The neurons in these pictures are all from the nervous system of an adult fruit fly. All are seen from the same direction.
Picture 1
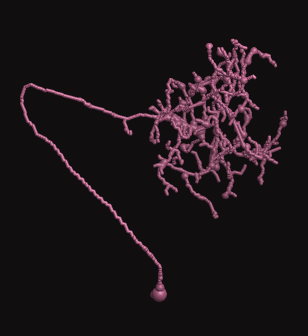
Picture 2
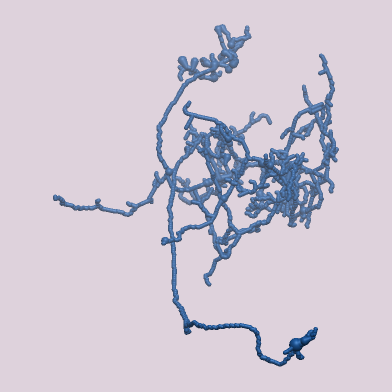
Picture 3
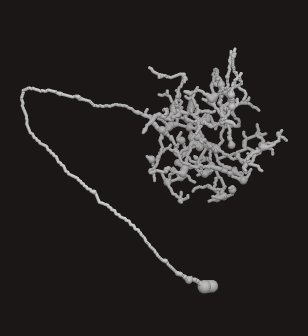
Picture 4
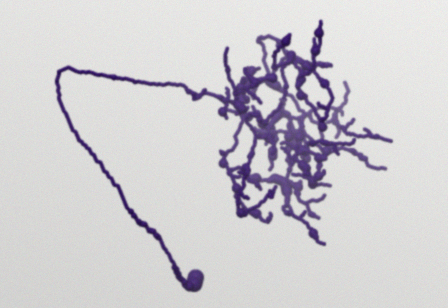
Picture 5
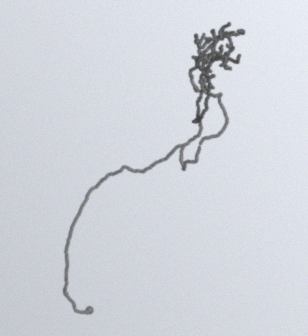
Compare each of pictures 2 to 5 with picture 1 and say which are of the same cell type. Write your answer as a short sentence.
Picture 3 and picture 4 are of the same cell type.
